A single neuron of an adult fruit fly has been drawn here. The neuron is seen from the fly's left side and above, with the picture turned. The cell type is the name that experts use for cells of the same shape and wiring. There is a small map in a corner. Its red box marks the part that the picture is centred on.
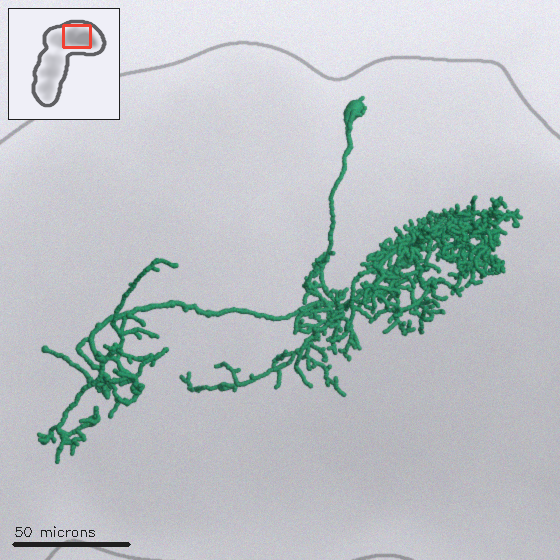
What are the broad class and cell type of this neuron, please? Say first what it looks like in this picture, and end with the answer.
From left to right in the picture it spans about 200 microns. Dozens of branch ends can be seen. It is a central-brain intrinsic neuron. It is of cell type LAL083.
